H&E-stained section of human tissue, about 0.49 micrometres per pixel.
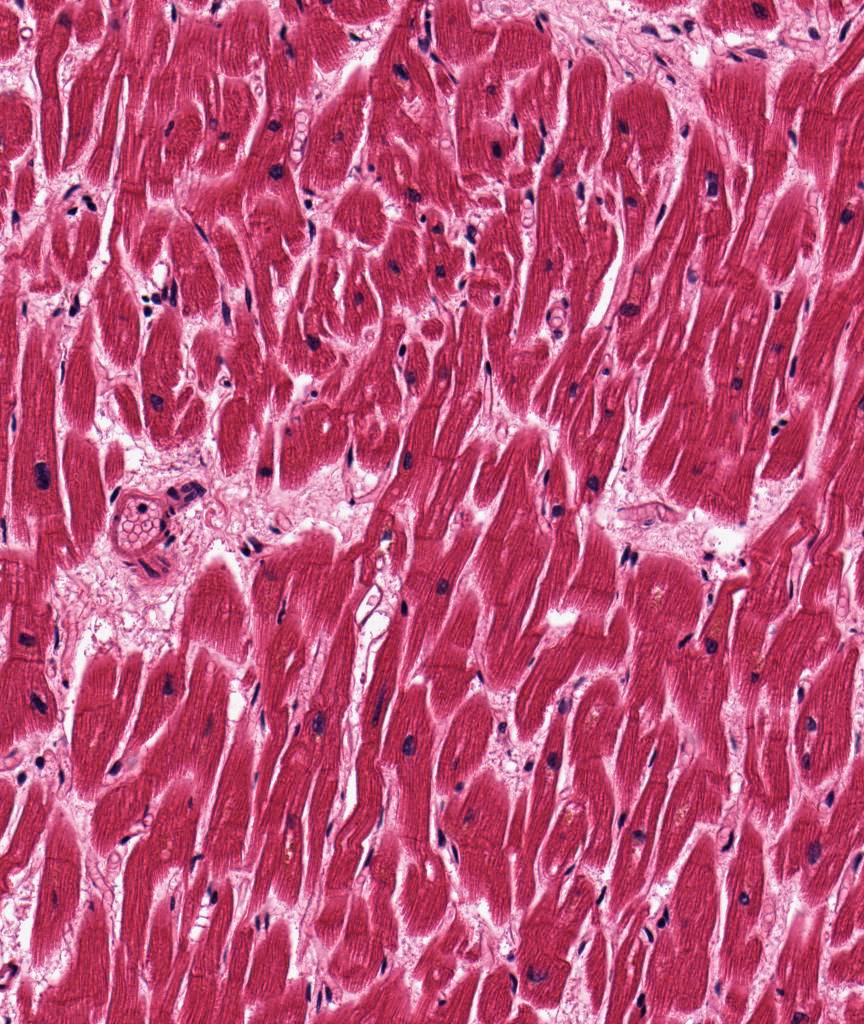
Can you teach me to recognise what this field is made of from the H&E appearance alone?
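Tissue: myocardium. Many muscle fibres branch and join neighbouring fibres.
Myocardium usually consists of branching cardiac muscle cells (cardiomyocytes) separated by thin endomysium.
Fine golden-brown granules lie beside the nuclei of some fibres, mostly in the lower half. Pale loose connective tissue with small dark elongated nuclei lies between fibres, widest in a patch at left middle. No fat cells anywhere in the field.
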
